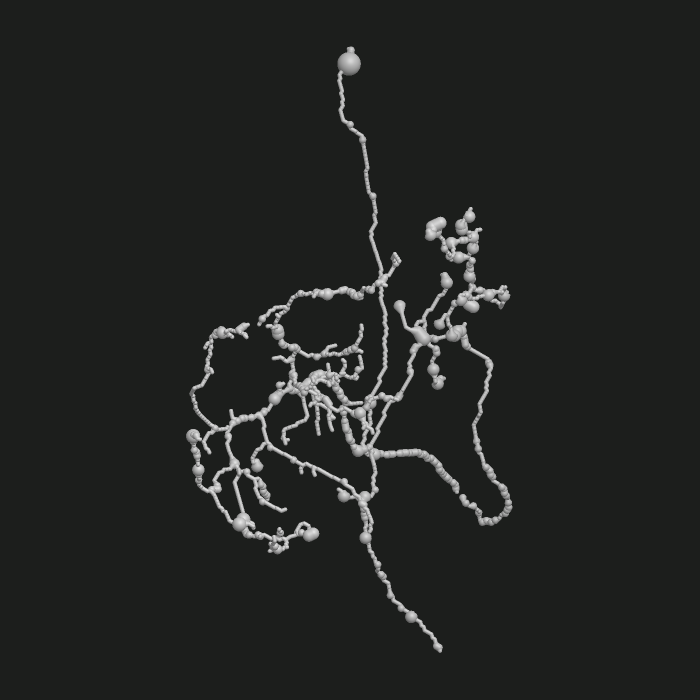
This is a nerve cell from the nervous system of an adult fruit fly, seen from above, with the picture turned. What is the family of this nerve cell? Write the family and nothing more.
hemilineage VLPl2_posterior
